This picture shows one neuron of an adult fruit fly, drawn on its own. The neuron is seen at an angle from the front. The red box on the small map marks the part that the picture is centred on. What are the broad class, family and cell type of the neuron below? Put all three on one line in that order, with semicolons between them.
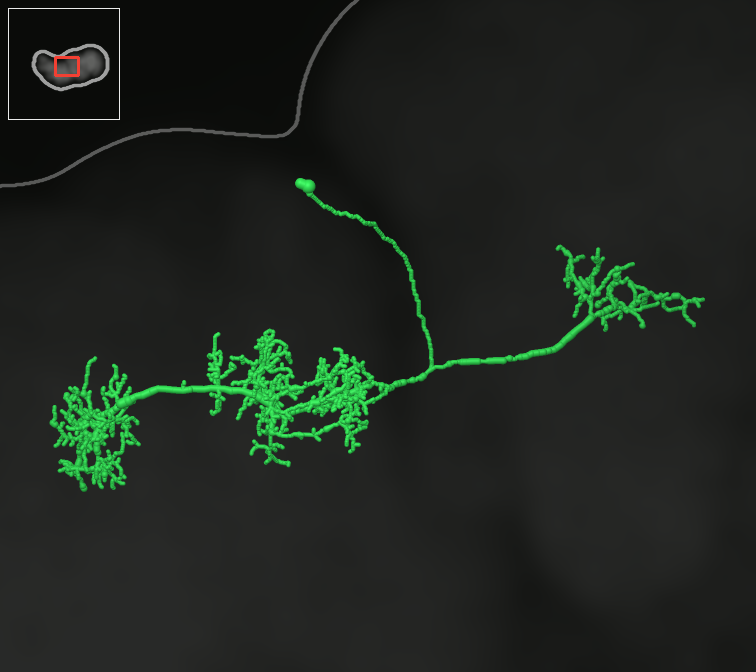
visual projection neuron; hemilineage VPNd1; LPLC4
